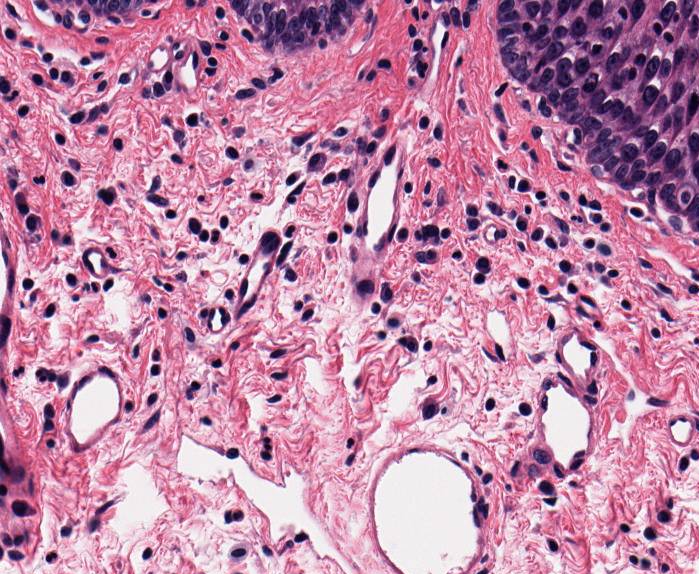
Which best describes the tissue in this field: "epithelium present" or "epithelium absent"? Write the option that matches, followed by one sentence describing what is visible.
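Epithelium present. Groups of densely packed purple epithelial cells lie along the top edge of the field, and loose pink stroma fills the rest.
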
